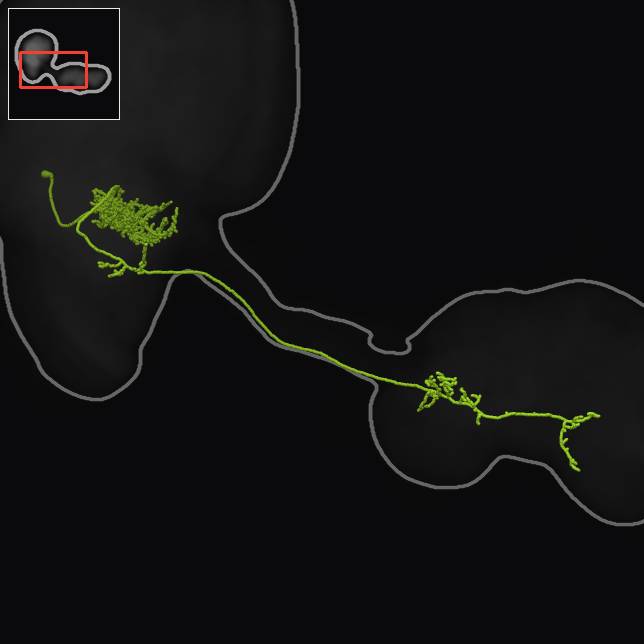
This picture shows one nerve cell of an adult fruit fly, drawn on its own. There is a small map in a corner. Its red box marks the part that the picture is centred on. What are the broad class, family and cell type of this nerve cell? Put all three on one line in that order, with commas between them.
descending neuron, hemilineage MD3, DNge101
